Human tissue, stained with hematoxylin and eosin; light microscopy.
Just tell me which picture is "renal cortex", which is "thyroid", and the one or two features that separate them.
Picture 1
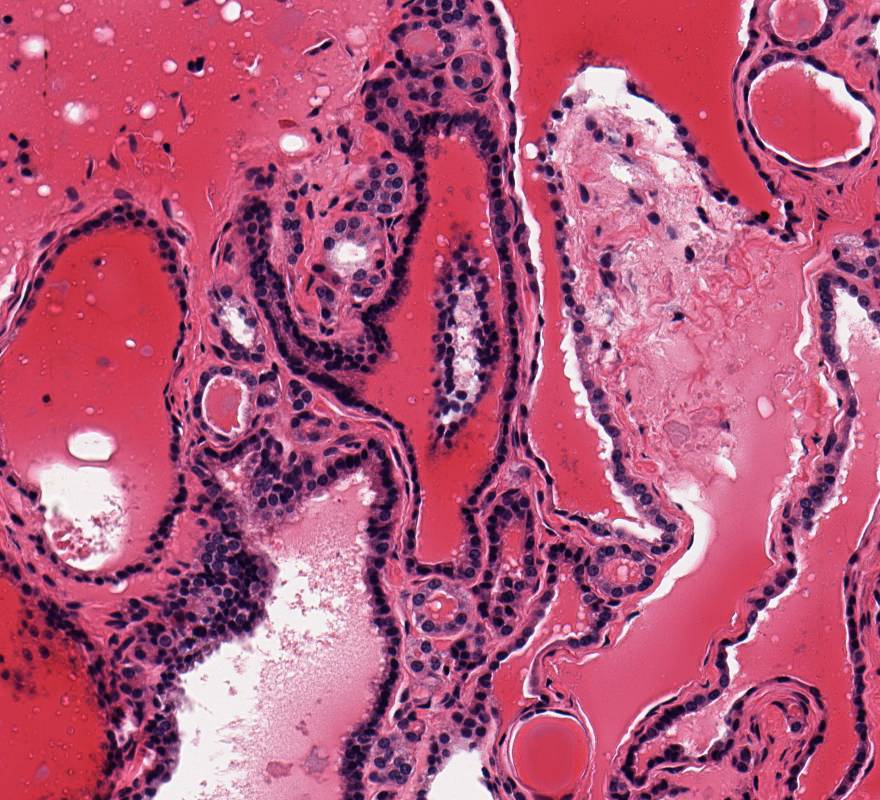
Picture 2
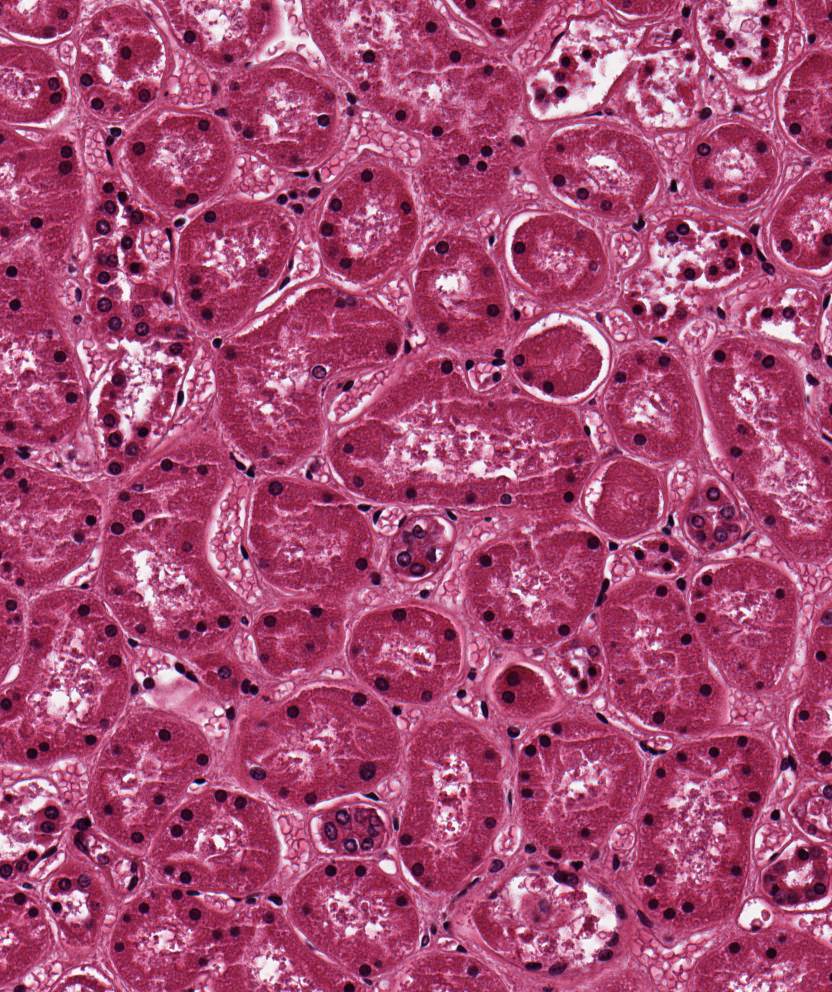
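The thyroid is picture 1, and picture 2 is the renal cortex. In the thyroid, big dilated spaces full of uniform deep pink material take up most of the field, with only thin partitions between them. Those spaces are lined by one layer of flattened to low cuboidal cells with small, round, evenly dark nuclei and scant cytoplasm, though at the lower left the lining crowds into a band several nuclei thick. The renal cortex, by contrast, is packed wall to wall with round to oval tubule cross-sections, with only thin strips of stroma between them. Most tubules have a single layer of cuboidal to low columnar cells with deeply eosinophilic, granular cytoplasm and round, dark, widely spaced nuclei sitting toward the cell base. In the narrow gaps you'll see thin-walled capillaries holding pale pink red blood cells.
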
